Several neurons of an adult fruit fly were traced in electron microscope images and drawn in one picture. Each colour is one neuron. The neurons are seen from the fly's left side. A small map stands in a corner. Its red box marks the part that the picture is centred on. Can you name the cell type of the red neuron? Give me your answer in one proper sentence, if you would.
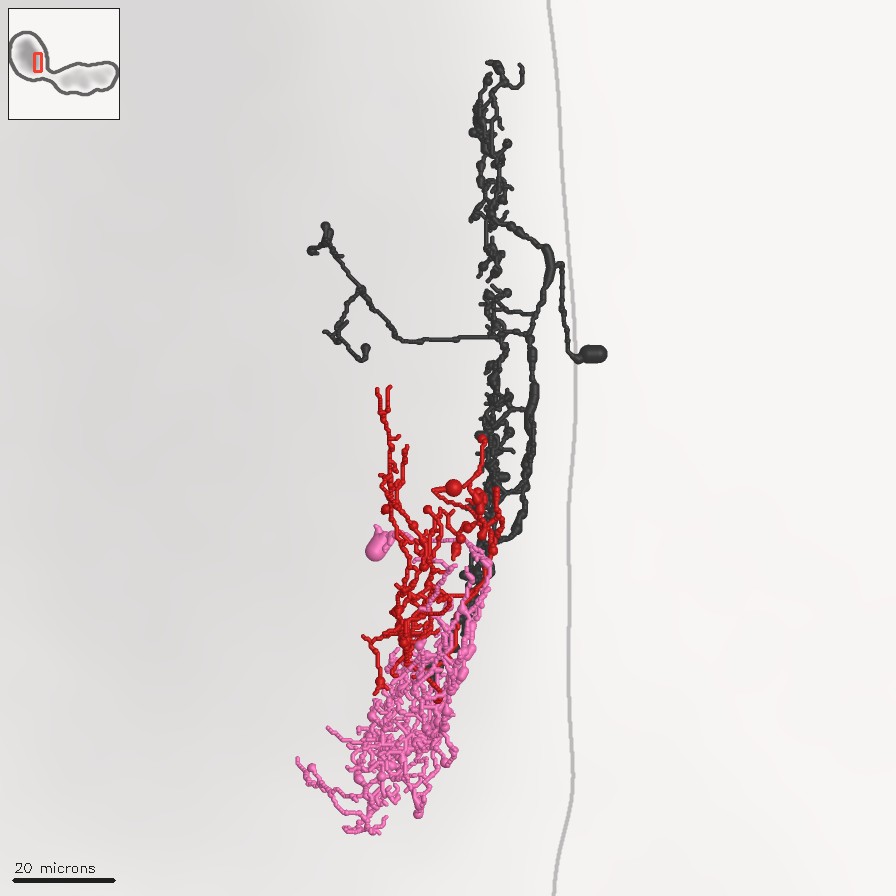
It is as LPi3c that this neuron is typed.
